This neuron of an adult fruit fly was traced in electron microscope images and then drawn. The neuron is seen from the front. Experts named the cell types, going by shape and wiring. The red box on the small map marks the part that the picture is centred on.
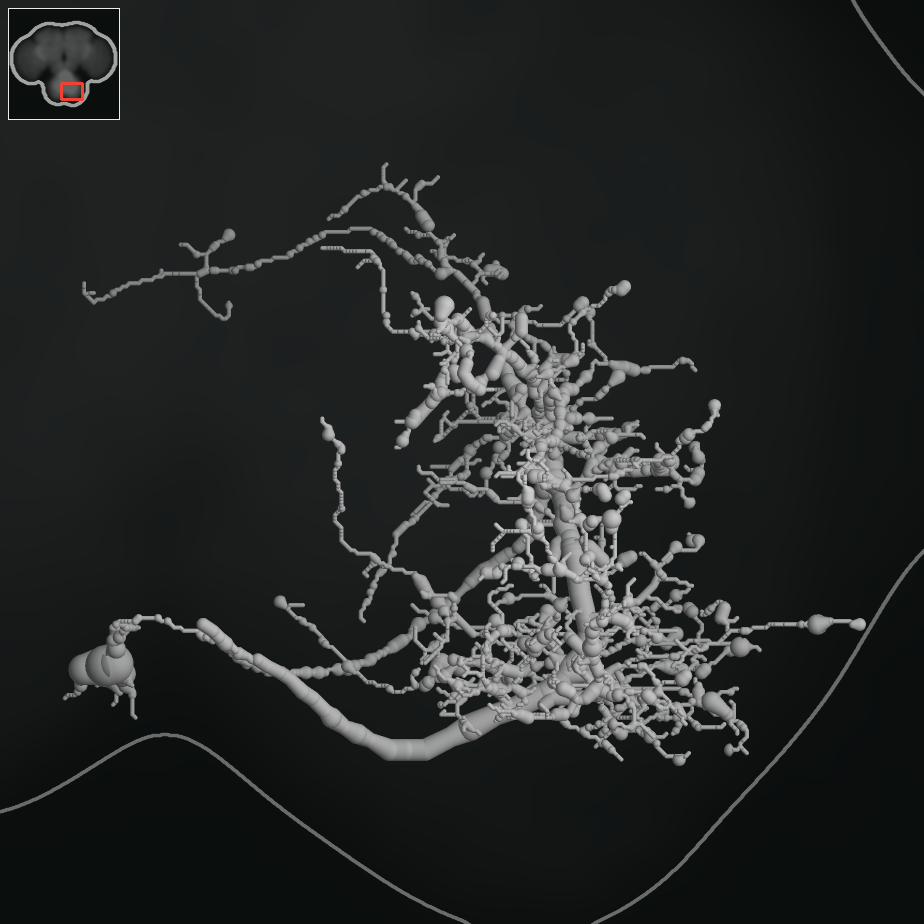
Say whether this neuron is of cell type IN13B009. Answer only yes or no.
yes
